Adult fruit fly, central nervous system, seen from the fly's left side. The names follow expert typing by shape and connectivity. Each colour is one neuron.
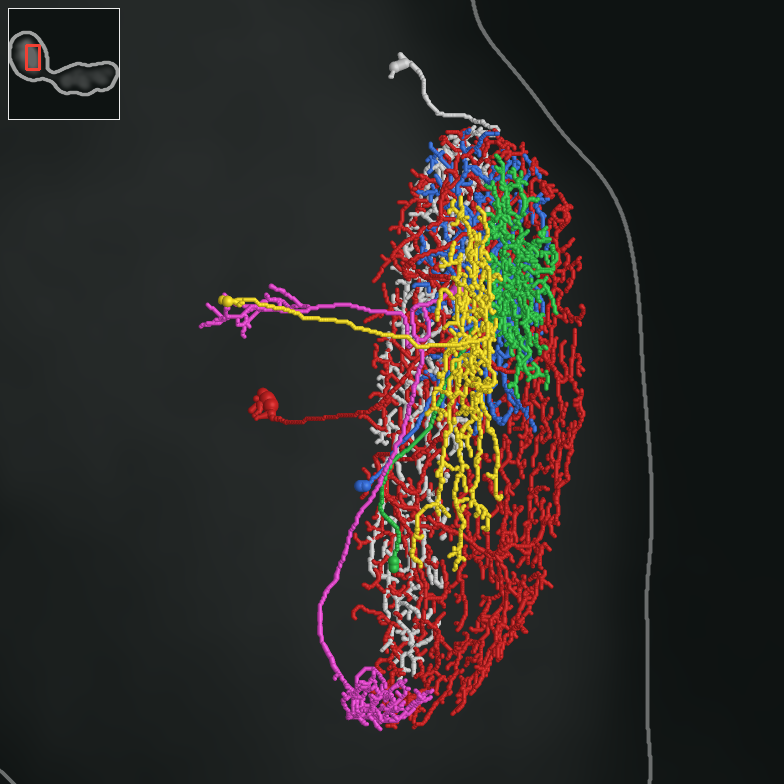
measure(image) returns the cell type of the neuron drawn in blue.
Li15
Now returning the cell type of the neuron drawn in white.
Li28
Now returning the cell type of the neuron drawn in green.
Li25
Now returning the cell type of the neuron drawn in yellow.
Tm23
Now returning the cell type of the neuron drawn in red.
Li29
